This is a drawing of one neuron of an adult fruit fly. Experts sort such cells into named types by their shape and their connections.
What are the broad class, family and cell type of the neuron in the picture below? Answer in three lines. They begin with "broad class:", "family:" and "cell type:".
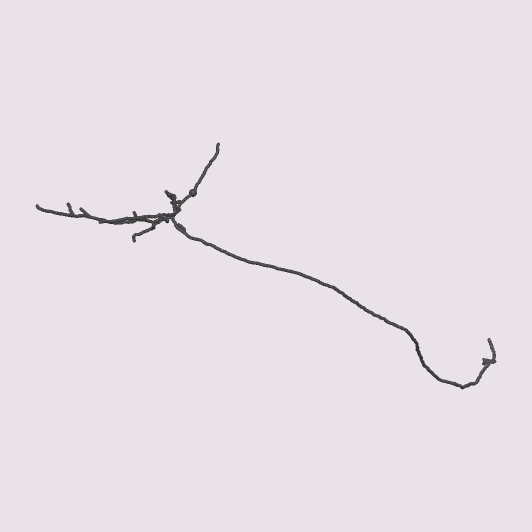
broad class: sensory neuron ascending to the brain
family: class mechanosensory proprioceptive
cell type: SApp14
